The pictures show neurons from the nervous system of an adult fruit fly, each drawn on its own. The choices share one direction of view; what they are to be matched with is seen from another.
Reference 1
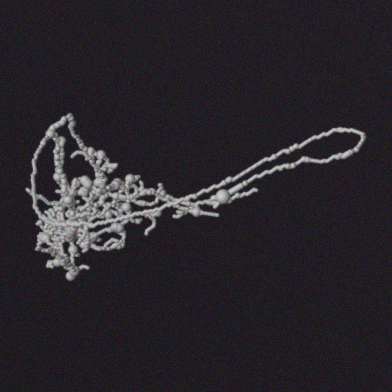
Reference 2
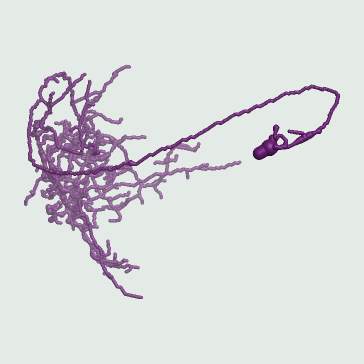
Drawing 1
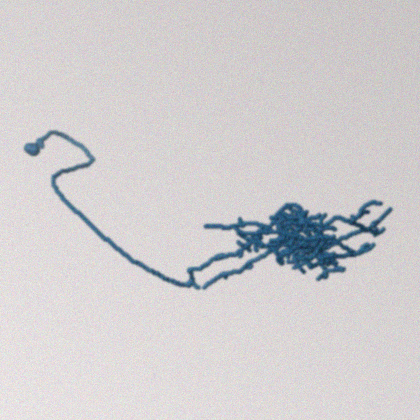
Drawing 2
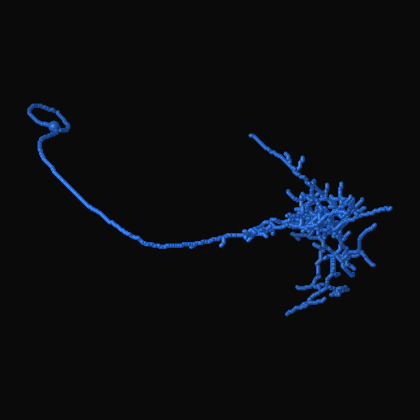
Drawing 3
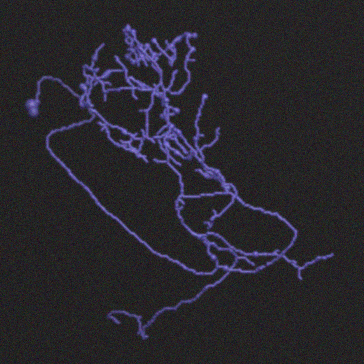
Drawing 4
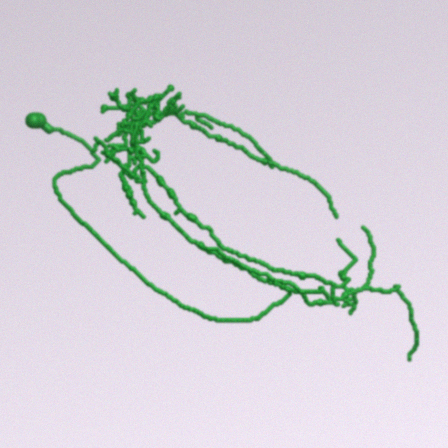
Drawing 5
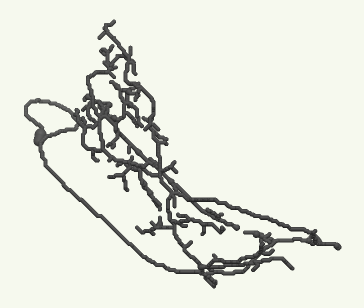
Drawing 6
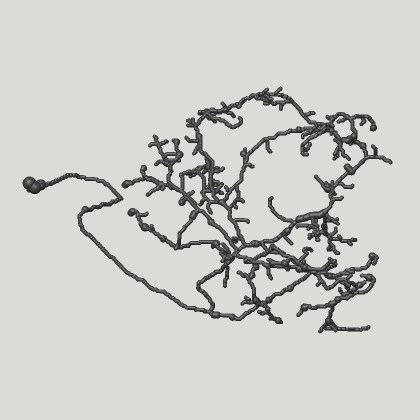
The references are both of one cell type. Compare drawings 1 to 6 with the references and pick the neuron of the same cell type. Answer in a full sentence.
Drawing 1 is of the same cell type.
